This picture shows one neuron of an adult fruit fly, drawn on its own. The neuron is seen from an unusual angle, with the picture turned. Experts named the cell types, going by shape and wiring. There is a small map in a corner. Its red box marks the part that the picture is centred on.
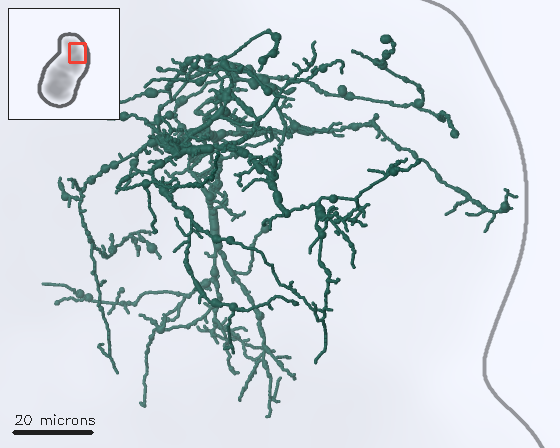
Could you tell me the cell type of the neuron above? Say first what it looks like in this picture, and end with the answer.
From left to right in the picture it spans about 120 microns. More than a hundred branch ends can be seen. It is a nerve-cord intrinsic neuron. Its cell type is IN03A044.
